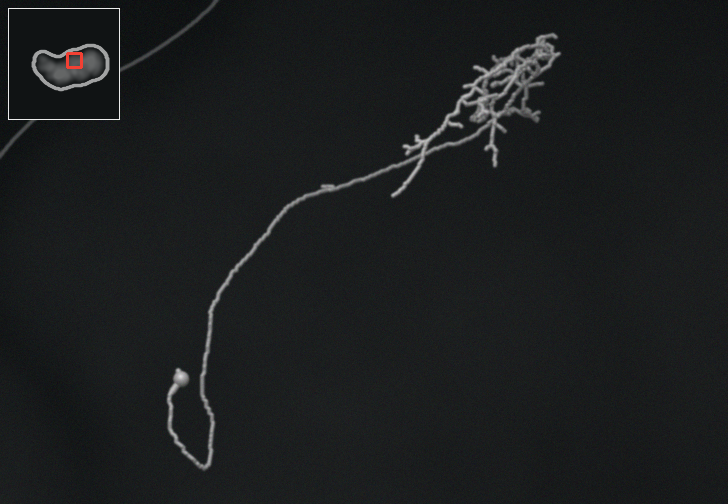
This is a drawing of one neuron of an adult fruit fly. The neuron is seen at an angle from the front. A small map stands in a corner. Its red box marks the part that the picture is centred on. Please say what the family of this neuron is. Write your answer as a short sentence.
The family is hemilineage SIPa1_ventral.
